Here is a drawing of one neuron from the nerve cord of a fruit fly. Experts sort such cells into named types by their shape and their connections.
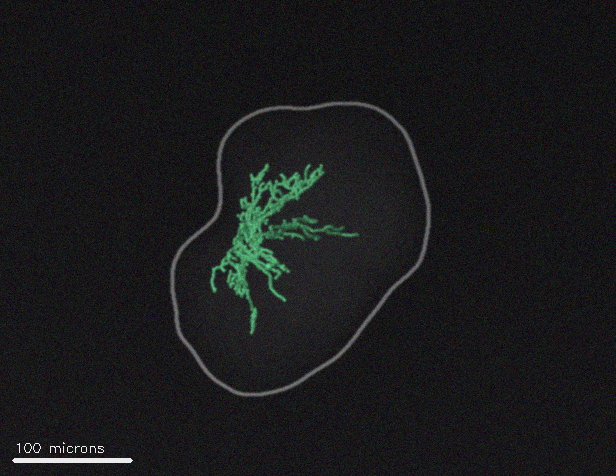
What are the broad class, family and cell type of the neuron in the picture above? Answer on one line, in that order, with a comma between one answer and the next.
ascending neuron, hemilineage 09B, AN09B035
